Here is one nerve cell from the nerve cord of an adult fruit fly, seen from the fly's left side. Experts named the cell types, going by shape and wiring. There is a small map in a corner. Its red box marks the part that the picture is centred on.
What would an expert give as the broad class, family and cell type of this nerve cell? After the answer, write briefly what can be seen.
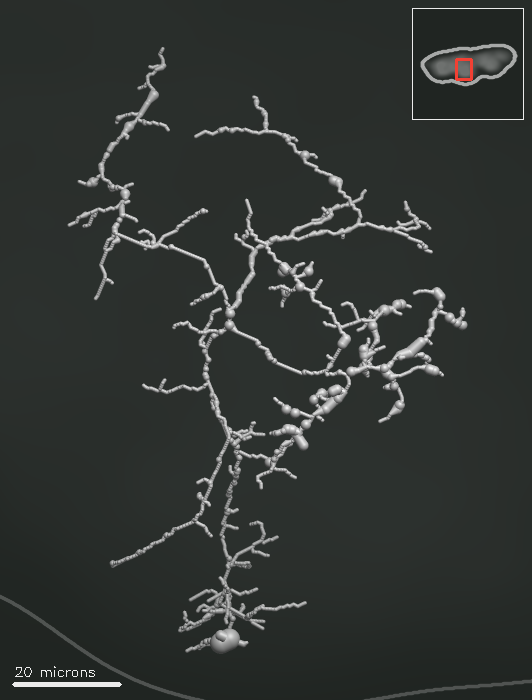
Its broad class is nerve-cord intrinsic neuron. The family is hemilineage 13A. Its cell type is IN13A065. By the scale bar it is about 110 microns tall in this view. Dozens of branch ends can be seen.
